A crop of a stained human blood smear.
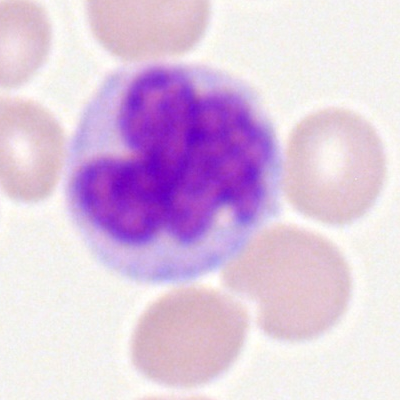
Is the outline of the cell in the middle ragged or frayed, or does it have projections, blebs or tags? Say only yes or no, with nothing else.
No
